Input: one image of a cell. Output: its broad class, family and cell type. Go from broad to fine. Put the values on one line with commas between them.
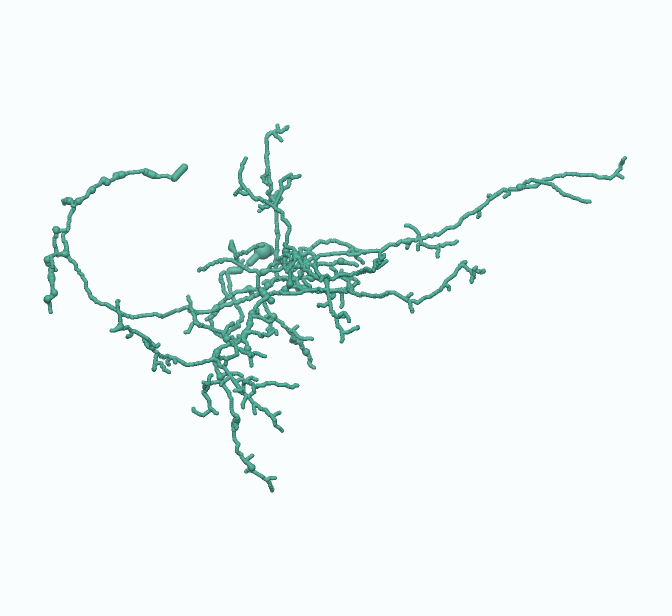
nerve-cord intrinsic neuron, hemilineage 20A.22A, IN20A.22A042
